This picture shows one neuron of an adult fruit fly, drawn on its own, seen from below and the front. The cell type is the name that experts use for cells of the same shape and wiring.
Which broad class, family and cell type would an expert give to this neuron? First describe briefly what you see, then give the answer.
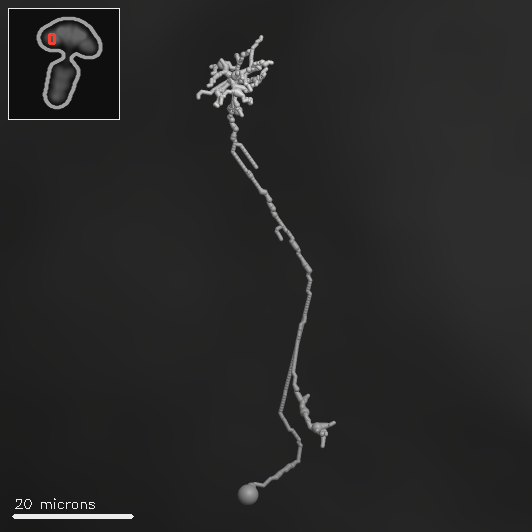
It is in the brain and does not reach the nerve cord. Its cell body lies at the bottom of the picture. By the scale bar it is about 80 microns tall in this view. This is an optic-lobe intrinsic neuron. The family is T. It is of cell type T4c.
